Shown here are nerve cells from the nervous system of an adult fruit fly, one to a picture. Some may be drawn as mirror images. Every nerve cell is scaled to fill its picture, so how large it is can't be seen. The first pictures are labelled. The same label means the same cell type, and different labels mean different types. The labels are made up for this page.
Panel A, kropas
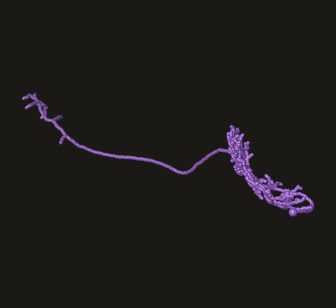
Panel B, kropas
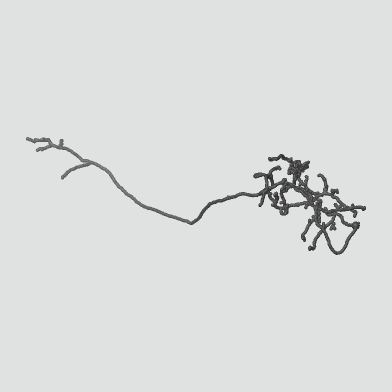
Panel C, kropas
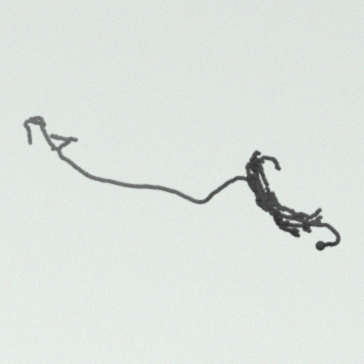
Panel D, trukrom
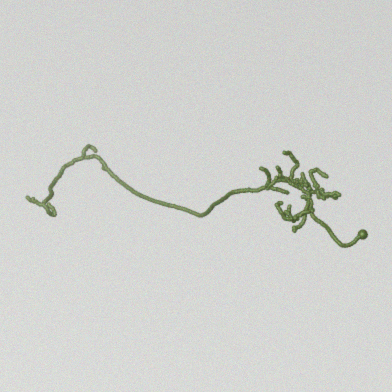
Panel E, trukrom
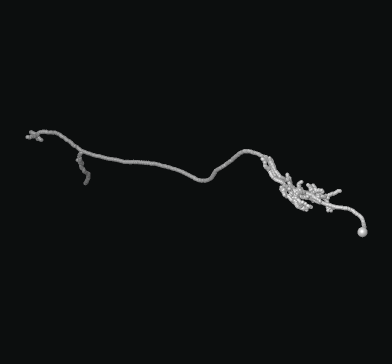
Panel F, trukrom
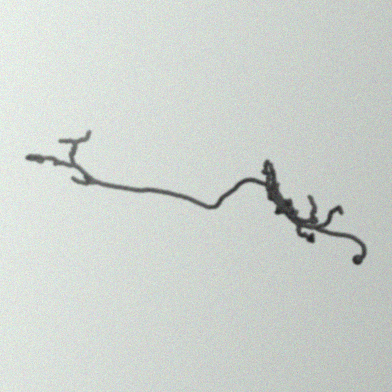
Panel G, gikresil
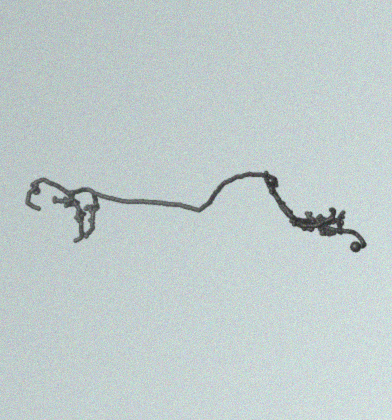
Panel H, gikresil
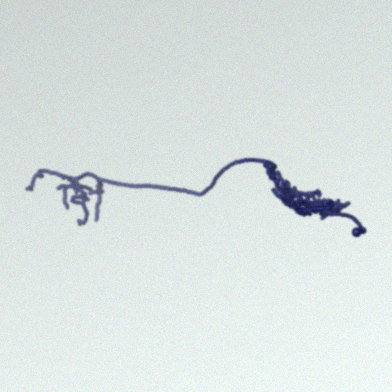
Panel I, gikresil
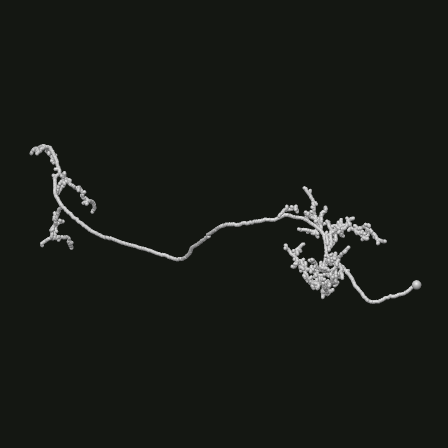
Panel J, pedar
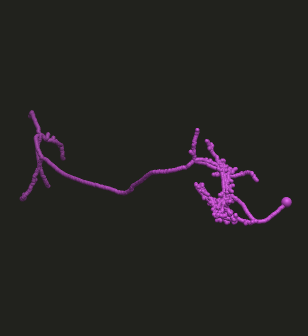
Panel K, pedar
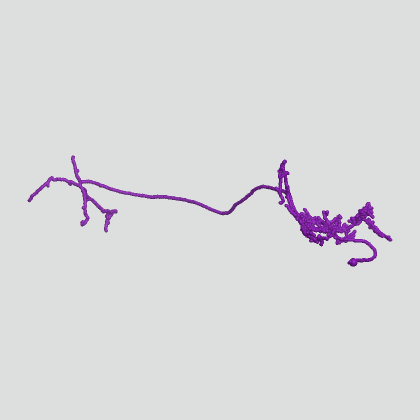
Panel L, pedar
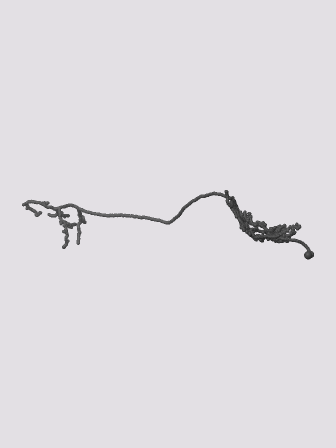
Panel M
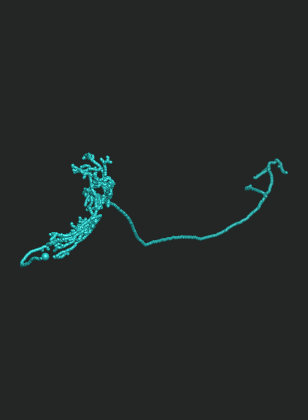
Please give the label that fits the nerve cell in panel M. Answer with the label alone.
kropas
